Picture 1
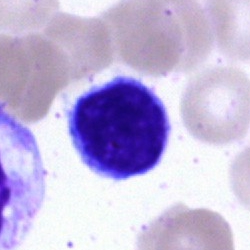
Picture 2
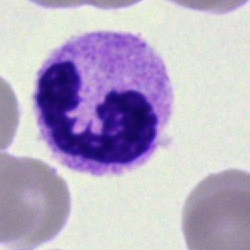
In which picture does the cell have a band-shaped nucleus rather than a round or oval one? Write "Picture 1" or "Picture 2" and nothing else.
Picture 2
